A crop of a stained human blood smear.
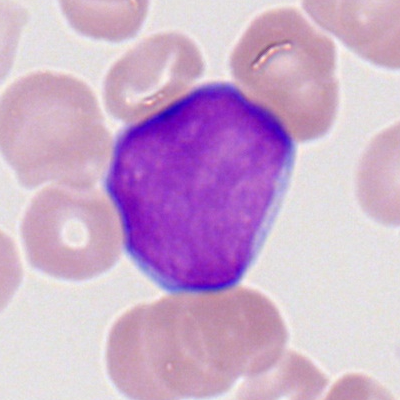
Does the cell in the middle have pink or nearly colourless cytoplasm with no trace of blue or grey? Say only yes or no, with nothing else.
No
